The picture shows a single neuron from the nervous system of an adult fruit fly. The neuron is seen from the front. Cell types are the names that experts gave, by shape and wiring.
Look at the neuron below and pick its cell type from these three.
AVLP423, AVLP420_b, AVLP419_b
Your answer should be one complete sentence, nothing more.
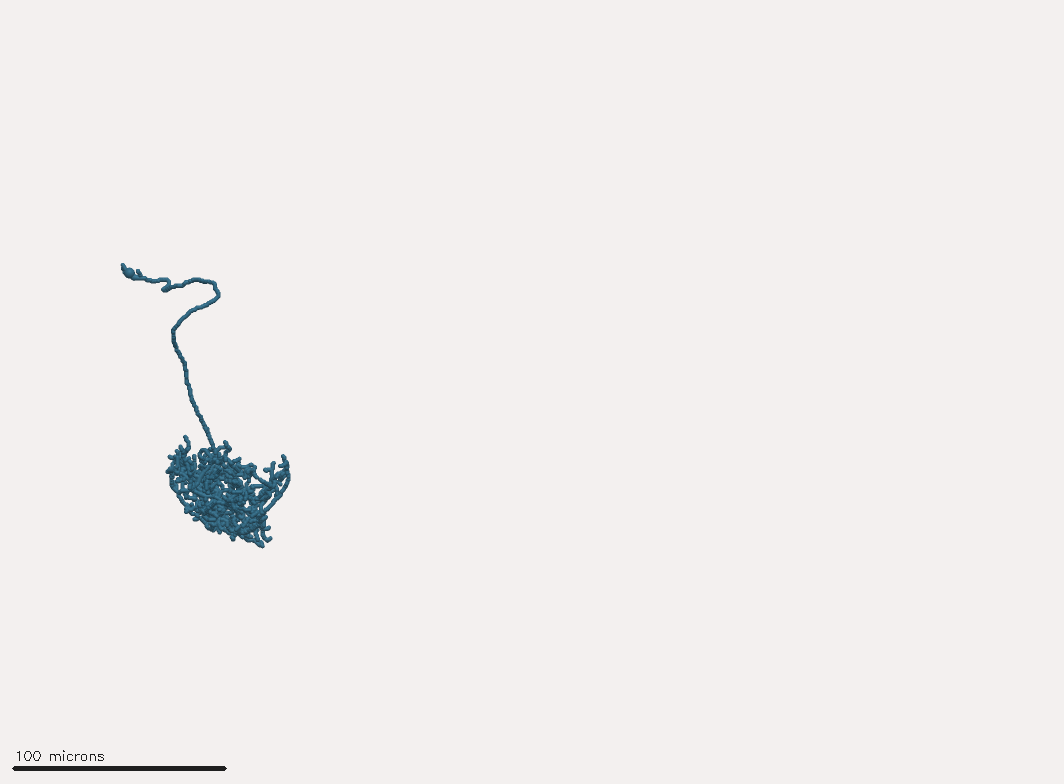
The cell type AVLP420_b includes this neuron.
